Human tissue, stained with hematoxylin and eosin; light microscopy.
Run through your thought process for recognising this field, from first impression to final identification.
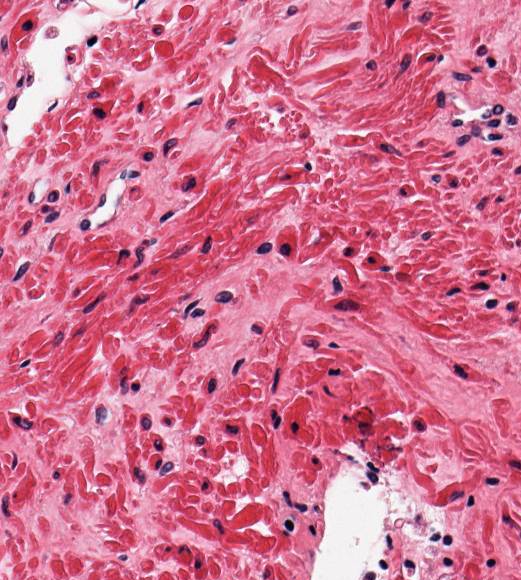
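I'd call this fibromuscular stroma. Everywhere in the field, bundles of elongated cells run in different directions and interlace, and their nuclei are small, dark, and oval to elongated.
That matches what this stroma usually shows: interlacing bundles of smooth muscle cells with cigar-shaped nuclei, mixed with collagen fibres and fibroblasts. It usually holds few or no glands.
I find no epithelium or glands anywhere here, and no fat cells either.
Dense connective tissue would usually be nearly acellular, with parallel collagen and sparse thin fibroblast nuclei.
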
